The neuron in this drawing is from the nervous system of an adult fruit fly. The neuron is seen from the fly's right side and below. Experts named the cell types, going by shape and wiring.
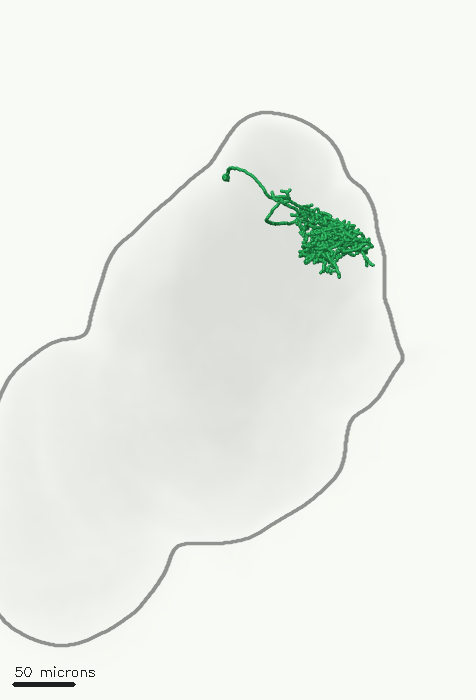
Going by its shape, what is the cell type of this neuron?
CRE102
